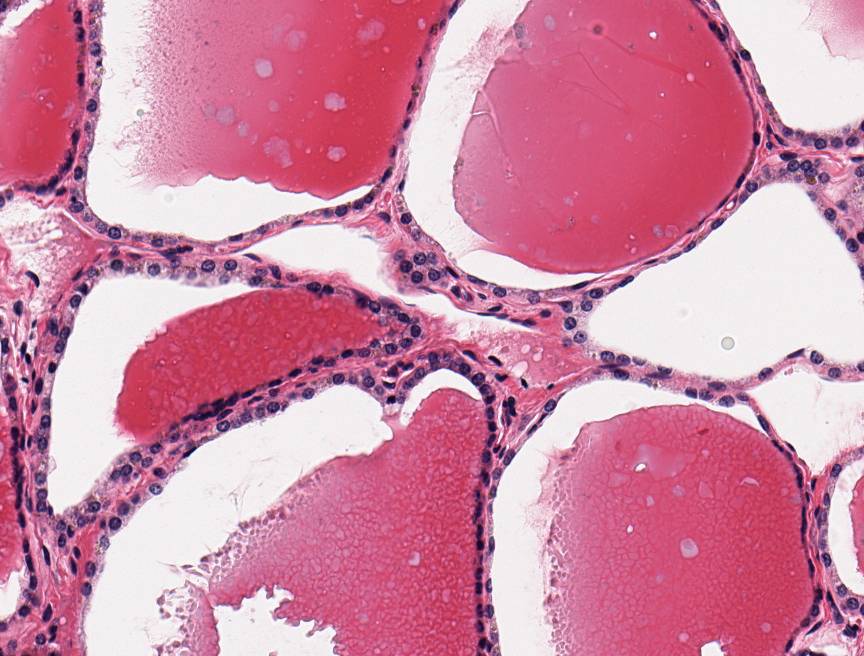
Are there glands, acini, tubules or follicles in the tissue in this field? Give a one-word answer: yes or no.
Yes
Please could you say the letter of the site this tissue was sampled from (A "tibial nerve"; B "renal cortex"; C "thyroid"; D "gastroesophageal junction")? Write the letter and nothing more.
C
